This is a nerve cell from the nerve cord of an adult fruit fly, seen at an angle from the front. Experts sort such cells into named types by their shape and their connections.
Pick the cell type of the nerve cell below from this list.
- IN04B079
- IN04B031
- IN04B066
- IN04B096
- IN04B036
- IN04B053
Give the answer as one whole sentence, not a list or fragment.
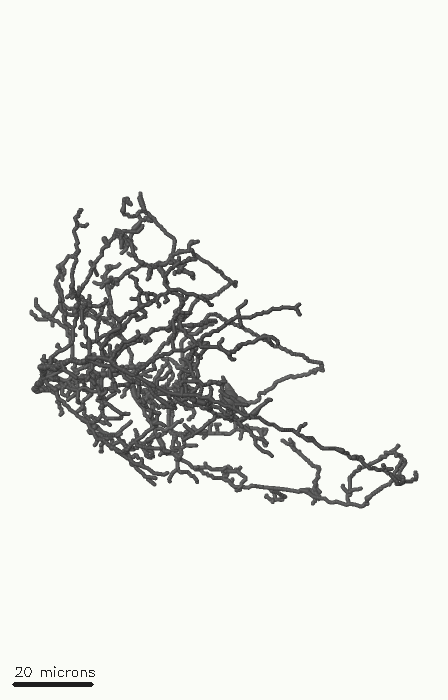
Regarding its cell type, the nerve cell is IN04B031.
